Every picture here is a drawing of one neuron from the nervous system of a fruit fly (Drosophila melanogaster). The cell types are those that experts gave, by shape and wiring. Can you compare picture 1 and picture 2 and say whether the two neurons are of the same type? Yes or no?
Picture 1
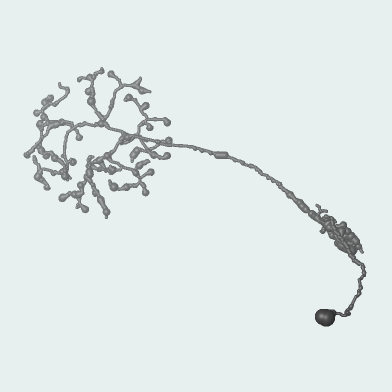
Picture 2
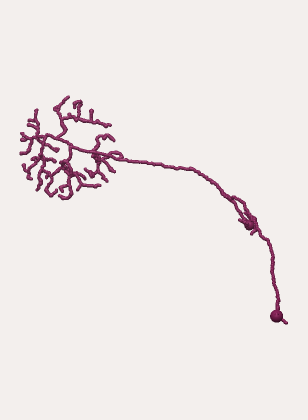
yes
